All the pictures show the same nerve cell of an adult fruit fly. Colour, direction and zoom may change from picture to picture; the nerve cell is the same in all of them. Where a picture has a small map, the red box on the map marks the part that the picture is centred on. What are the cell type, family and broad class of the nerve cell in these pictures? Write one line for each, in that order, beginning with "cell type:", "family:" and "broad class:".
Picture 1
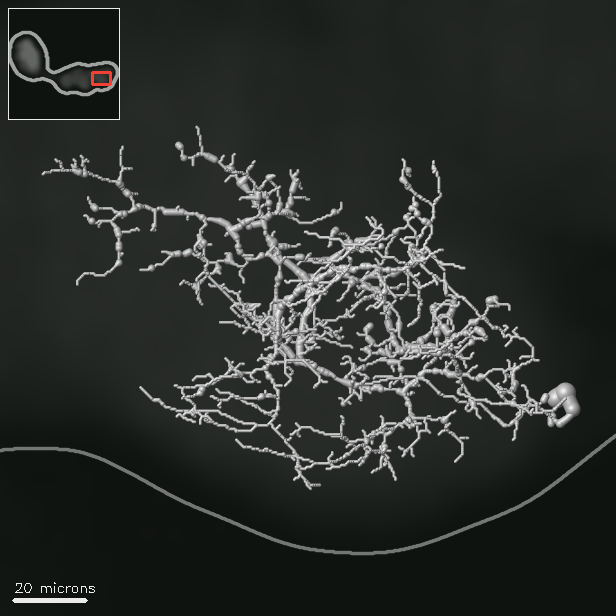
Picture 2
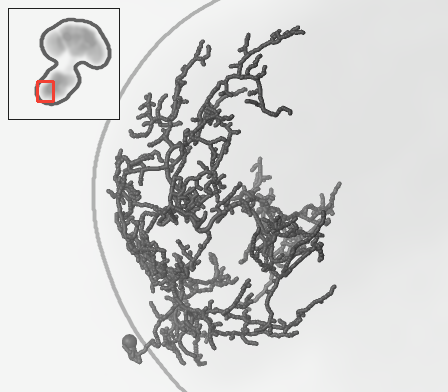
cell type: IN13A015
family: hemilineage 13A
broad class: nerve-cord intrinsic neuron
